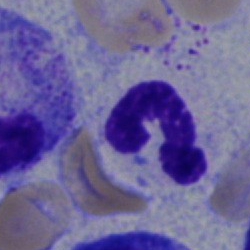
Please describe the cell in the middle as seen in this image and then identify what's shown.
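A curved nuclear band bends into a horseshoe that opens downward, without separate lobes linked by thin strands. The cytoplasm is pale greyish-lilac and carries only fine, faint granules, with no coarse coloured granules filling it. This is a band neutrophil.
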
